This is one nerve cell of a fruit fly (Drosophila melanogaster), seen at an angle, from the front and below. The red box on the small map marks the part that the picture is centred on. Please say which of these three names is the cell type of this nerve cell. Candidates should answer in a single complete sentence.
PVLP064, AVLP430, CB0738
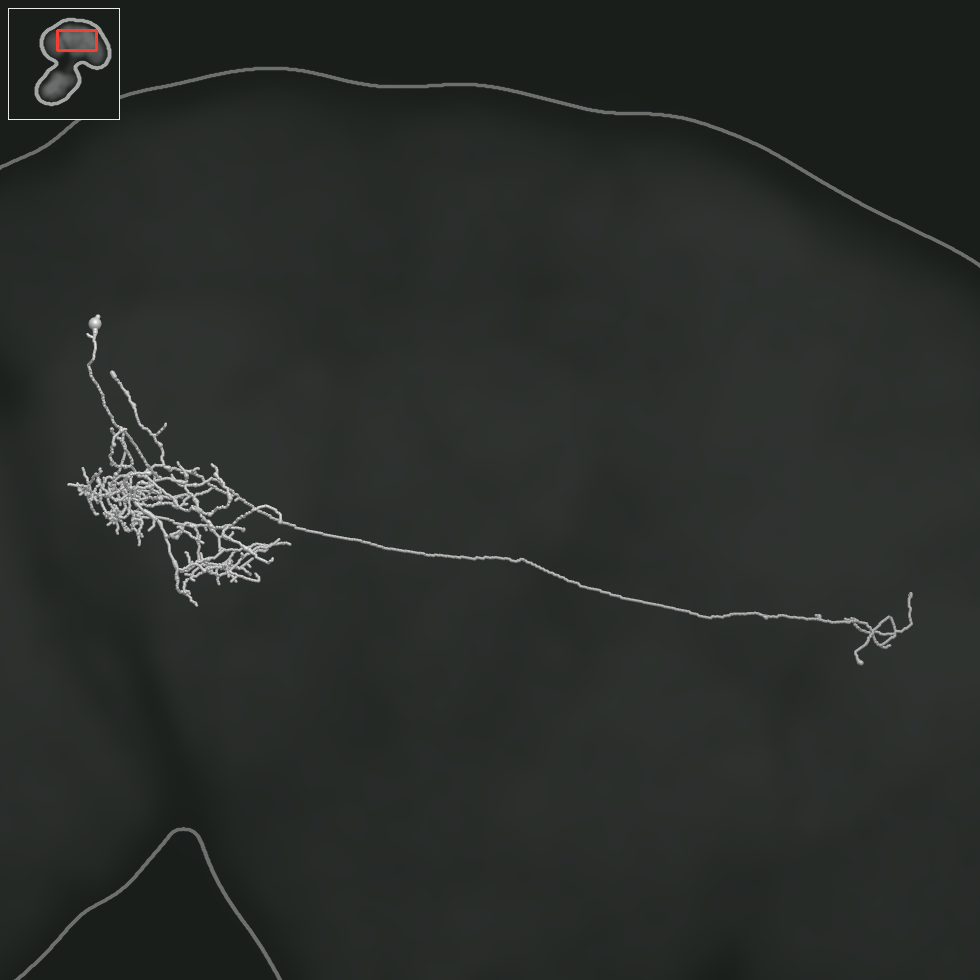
The cell type given to this nerve cell is PVLP064.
